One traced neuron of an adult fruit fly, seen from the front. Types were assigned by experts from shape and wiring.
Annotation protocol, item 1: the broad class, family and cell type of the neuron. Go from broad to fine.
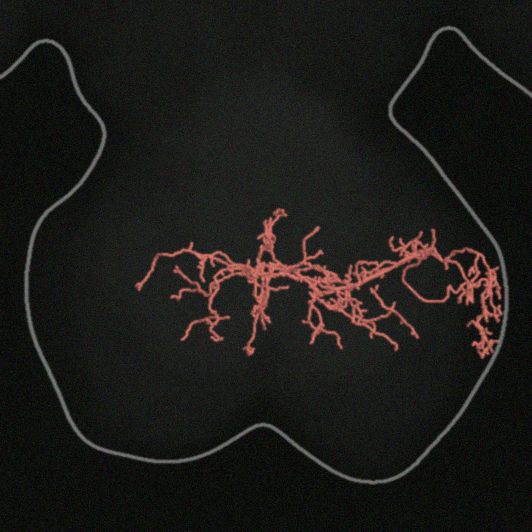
nerve-cord intrinsic neuron; hemilineage 03A; IN03A028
